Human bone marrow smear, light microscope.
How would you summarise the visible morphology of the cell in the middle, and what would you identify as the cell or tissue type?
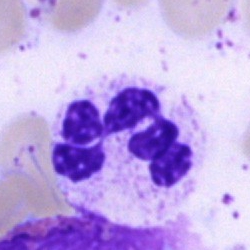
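The nucleus here is divided into several lobes linked by thin strands, and its chromatin is dark purple and coarsely clumped. There's plenty of pale pinkish-lilac cytoplasm holding many fine lilac granules. So that's a segmented neutrophil.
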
